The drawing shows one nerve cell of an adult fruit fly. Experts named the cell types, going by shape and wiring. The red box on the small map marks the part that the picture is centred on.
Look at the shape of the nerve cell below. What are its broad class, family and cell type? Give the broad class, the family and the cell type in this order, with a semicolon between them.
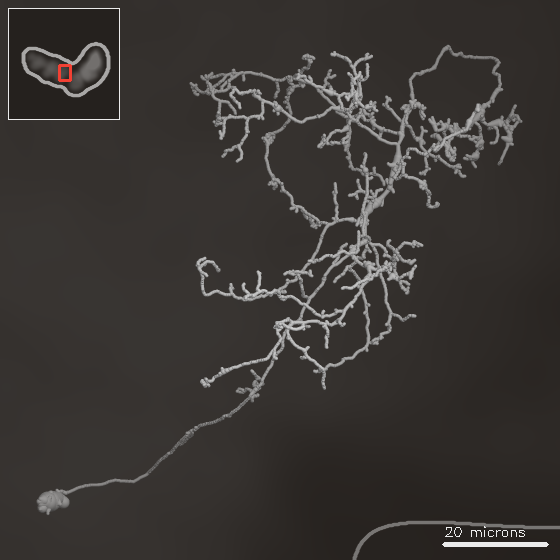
nerve-cord intrinsic neuron; hemilineage 13B; IN13B056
